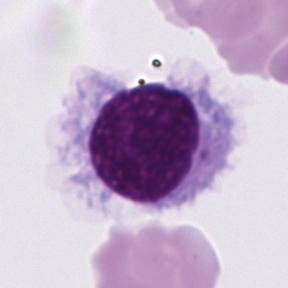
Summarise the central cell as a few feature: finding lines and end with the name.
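Outline: irregular, fine ragged projections all around the edge
Cytoplasm: pale blue, thinnest above the nucleus
Nucleus: nearly reaches the cell edge at the top
Dots: two tiny, dark, refractile, just above the nucleus
Identity: hairy cell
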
